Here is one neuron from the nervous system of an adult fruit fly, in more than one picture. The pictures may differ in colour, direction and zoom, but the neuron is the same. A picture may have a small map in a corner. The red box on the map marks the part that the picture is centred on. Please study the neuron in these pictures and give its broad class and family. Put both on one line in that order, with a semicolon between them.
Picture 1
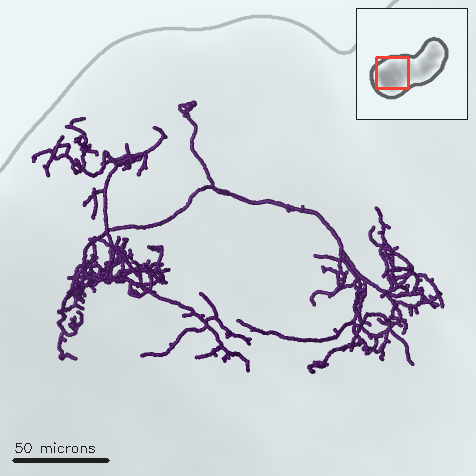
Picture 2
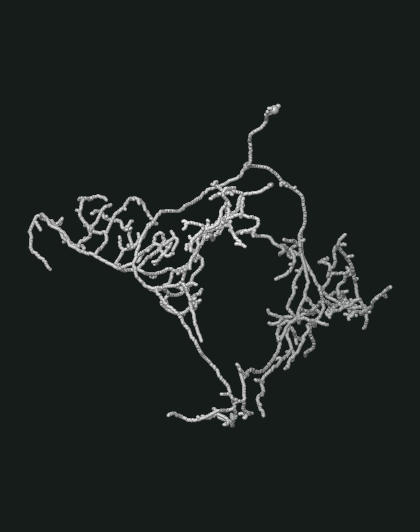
central-brain intrinsic neuron; class CX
